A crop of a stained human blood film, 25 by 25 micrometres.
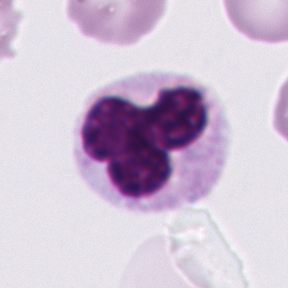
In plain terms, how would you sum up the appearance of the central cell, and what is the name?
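Start with the size: the cell is about 13 micrometres across, and the nucleus fills about 50% of its area. The chromatin of that nucleus is dark purple and coarsely clumped. The cytoplasm is a pale pinkish-lilac, with its widest rim to the right of the nucleus. If you look closely, you'll find fine, faint lilac granules in it. This is a segmented neutrophil.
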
